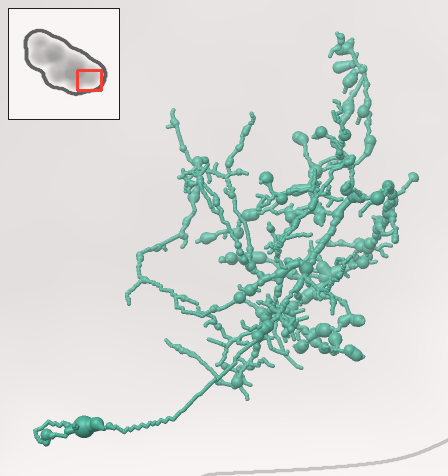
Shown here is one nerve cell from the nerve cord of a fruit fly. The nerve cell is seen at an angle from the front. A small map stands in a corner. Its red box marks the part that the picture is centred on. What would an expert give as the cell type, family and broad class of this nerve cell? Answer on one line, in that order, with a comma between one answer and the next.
IN13B044, hemilineage 13B, nerve-cord intrinsic neuron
